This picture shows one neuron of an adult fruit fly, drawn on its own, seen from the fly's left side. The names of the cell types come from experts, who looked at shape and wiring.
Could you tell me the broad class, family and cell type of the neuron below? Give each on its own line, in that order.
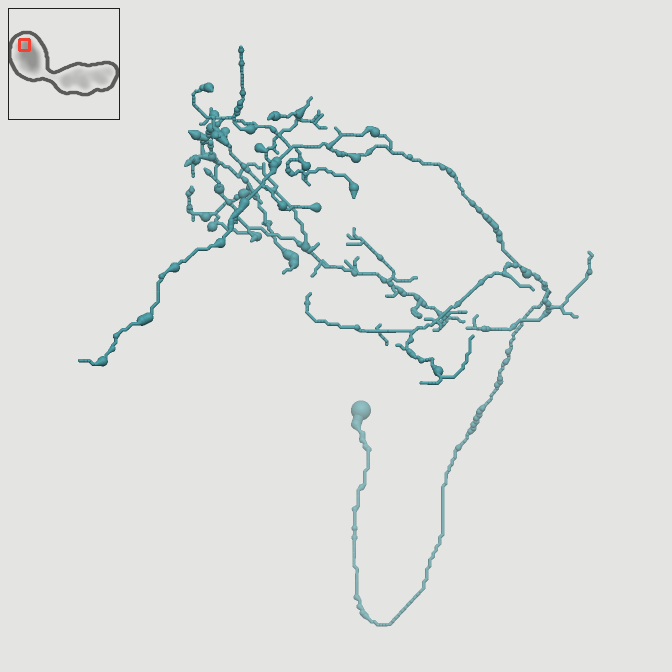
central-brain intrinsic neuron
hemilineage SIPa1_ventral
CB4195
